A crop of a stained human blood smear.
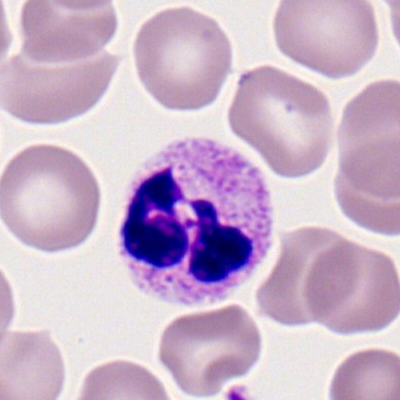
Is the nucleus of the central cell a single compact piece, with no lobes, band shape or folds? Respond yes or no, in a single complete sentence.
No, what the nucleus shows is division into distinct lobes or segments.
